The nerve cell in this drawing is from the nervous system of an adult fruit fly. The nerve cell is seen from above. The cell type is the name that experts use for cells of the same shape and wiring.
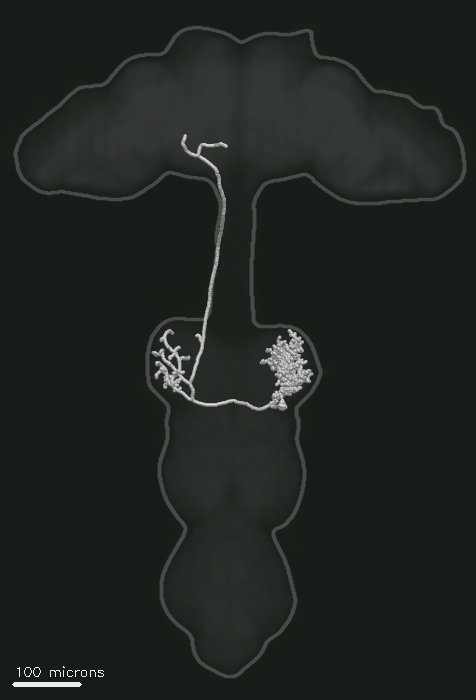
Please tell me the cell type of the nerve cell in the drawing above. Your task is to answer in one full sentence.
This nerve cell has been assigned cell type AN19B004.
